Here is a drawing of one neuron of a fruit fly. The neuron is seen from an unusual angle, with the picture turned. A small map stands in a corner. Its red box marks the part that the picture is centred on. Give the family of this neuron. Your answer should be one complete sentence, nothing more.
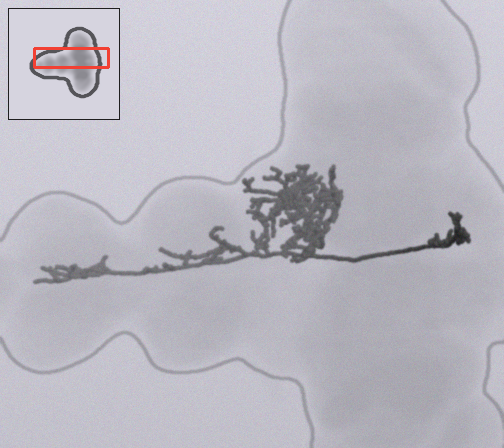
The neuron is a member of the hemilineage 17A family.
